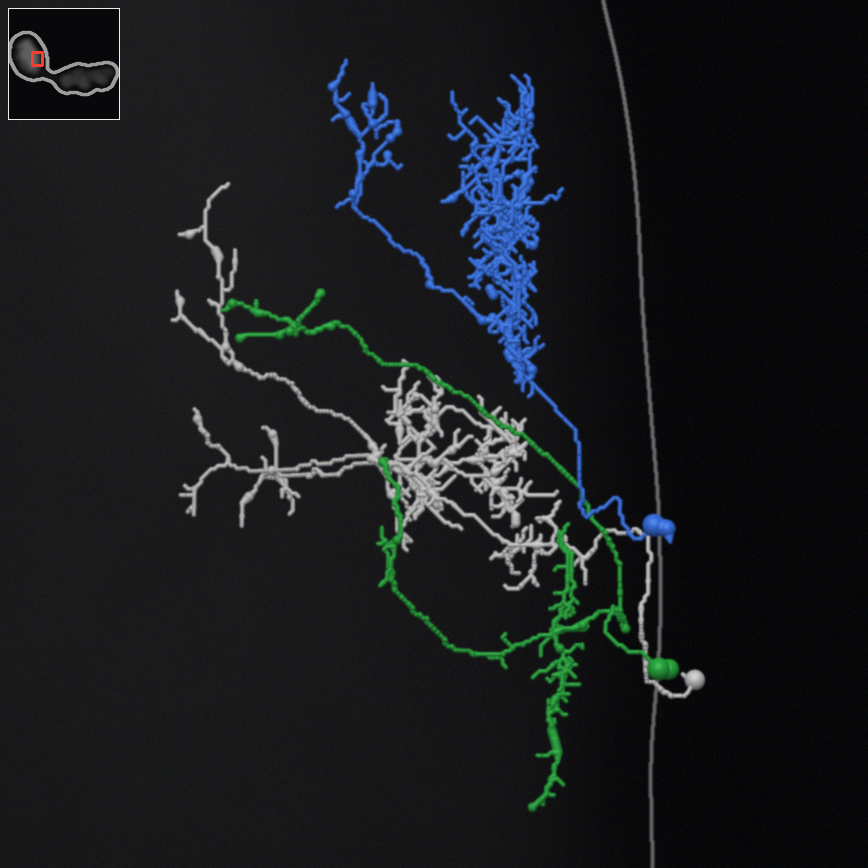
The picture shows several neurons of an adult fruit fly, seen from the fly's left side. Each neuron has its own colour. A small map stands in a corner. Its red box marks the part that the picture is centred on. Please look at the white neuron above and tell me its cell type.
Y11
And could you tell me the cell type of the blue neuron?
Tlp13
